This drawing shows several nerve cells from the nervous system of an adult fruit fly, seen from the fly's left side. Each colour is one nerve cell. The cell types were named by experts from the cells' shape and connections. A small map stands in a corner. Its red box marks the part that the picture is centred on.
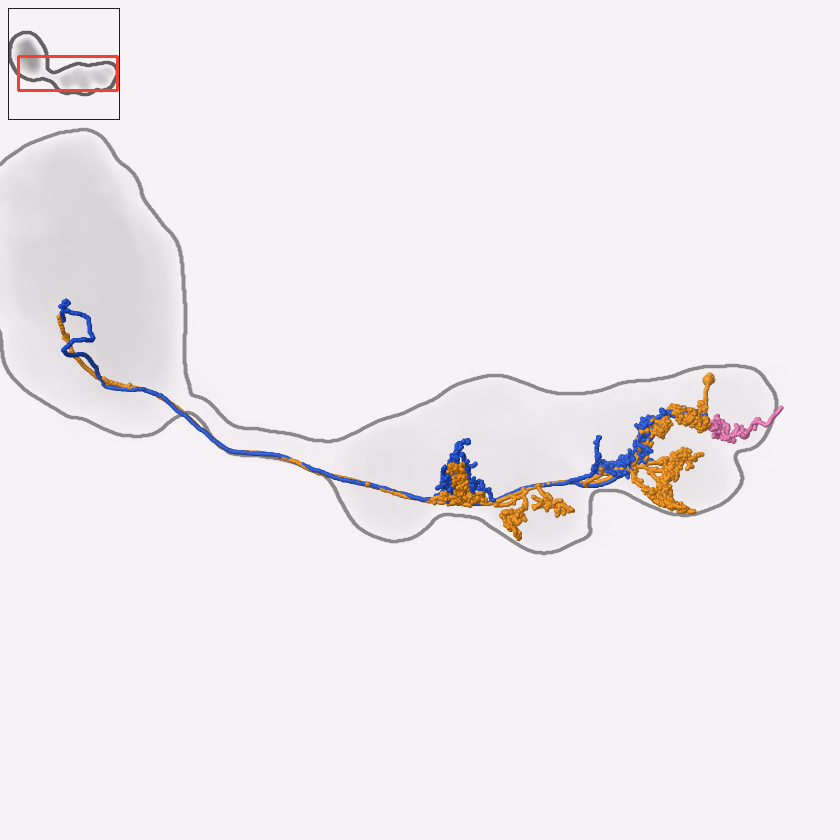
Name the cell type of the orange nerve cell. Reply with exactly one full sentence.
What this nerve cell is, by cell type, is AN09B009.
